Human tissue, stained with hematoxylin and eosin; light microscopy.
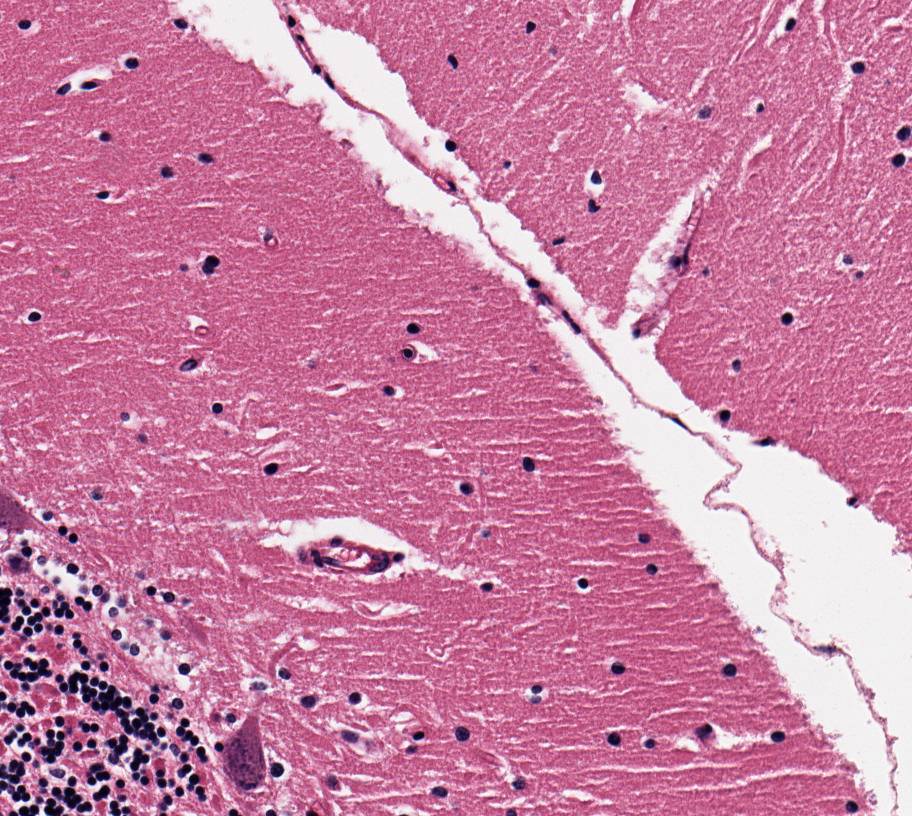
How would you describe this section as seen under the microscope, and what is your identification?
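Mostly pale pink, finely fibrillar tissue with sparse small dark nuclei. The lower left corner has a dense band of small, round, dark nuclei packed close, and one large cell body with purple cytoplasm sits on the bottom edge just right of them. That's cerebellum.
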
